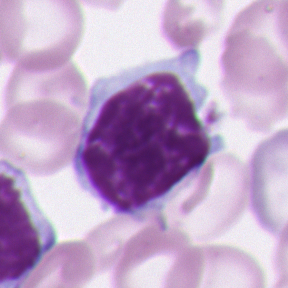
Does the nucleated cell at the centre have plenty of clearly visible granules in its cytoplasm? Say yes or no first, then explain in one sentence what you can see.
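No. No granules can be seen in the cytoplasm.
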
